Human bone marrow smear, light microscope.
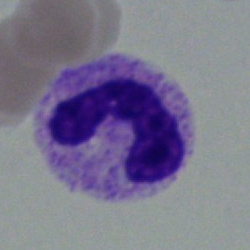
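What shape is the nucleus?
A curved band, bent into a horseshoe.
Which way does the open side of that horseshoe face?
Downward.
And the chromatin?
Dark purple and coarsely clumped.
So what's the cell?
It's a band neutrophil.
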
